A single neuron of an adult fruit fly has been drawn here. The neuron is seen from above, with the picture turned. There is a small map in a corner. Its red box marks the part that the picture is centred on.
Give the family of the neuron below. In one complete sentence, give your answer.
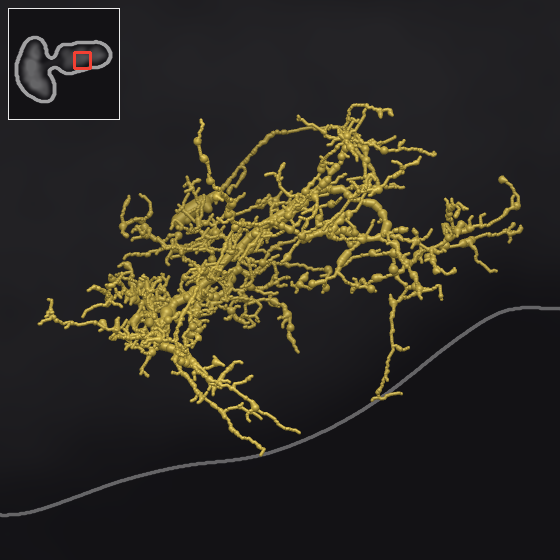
This neuron is within the family hemilineage 13A.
